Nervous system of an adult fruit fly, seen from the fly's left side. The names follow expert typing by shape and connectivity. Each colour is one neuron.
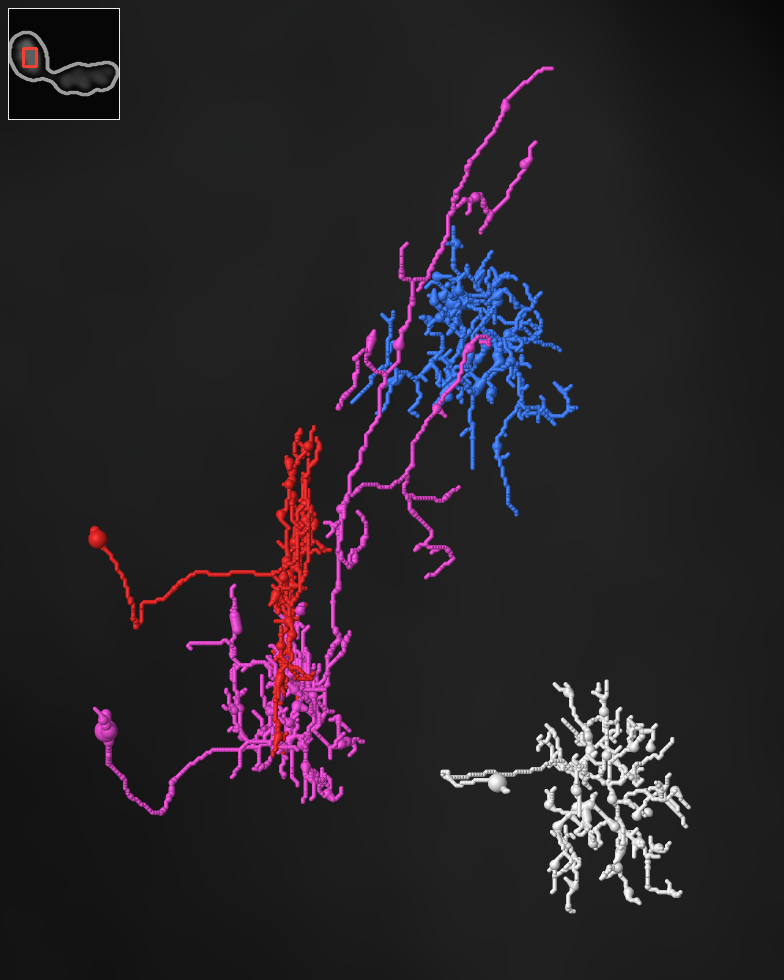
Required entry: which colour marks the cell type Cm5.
white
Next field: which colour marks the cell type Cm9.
red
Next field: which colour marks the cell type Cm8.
magenta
